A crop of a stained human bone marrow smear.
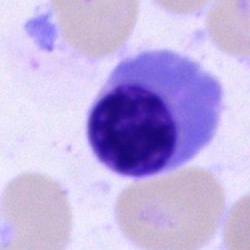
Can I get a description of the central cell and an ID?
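The nucleus lies off-centre, towards the lower left of the cell. Its chromatin is dark purple and coarsely clumped. A broad rim of blue cytoplasm extends to the upper right of the nucleus, and the outline is smooth, without projections. The cell is an erythroblast.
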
